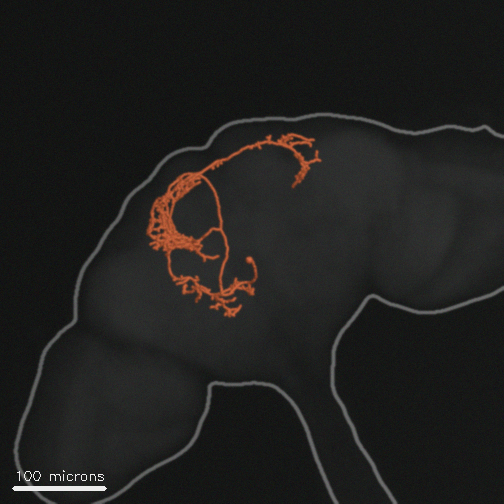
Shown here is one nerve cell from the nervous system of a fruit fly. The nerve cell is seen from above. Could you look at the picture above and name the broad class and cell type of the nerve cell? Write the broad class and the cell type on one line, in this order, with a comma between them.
central-brain intrinsic neuron, SIP107m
